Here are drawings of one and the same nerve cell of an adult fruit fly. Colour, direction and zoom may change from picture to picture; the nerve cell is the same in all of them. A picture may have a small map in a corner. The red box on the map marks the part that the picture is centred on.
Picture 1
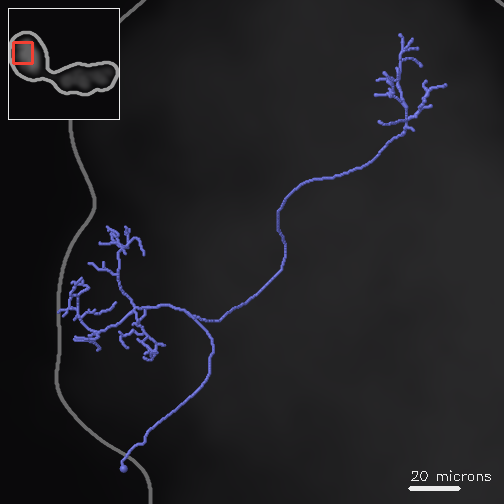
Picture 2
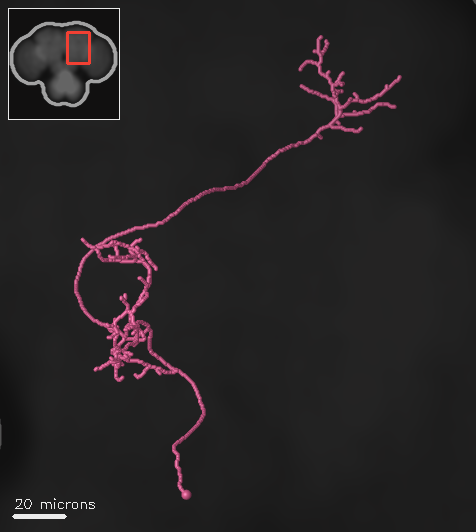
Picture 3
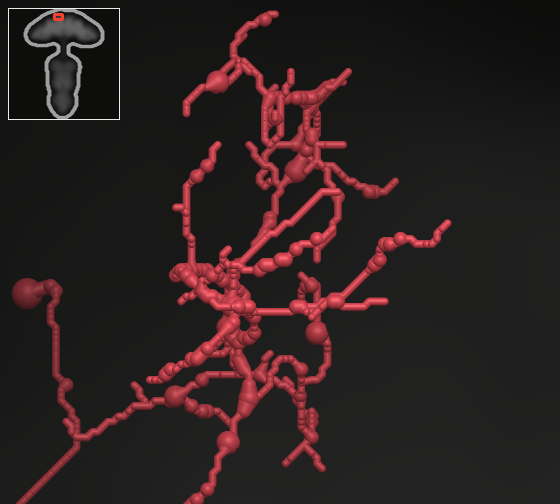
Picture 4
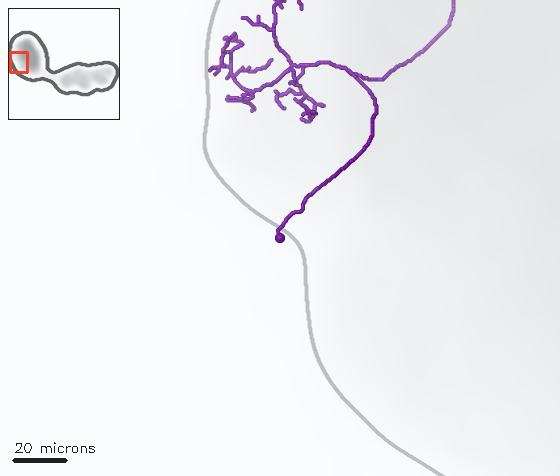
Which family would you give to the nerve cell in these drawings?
hemilineage ALv1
